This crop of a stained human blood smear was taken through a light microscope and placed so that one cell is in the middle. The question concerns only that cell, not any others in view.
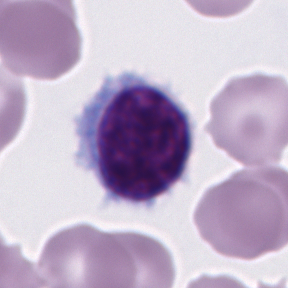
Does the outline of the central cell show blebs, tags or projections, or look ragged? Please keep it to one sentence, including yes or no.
Yes, the cell does have a ragged or frayed edge, or projections, blebs or tags.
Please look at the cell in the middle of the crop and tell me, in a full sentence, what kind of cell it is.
The centrally located cell in the crop is a hairy cell.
